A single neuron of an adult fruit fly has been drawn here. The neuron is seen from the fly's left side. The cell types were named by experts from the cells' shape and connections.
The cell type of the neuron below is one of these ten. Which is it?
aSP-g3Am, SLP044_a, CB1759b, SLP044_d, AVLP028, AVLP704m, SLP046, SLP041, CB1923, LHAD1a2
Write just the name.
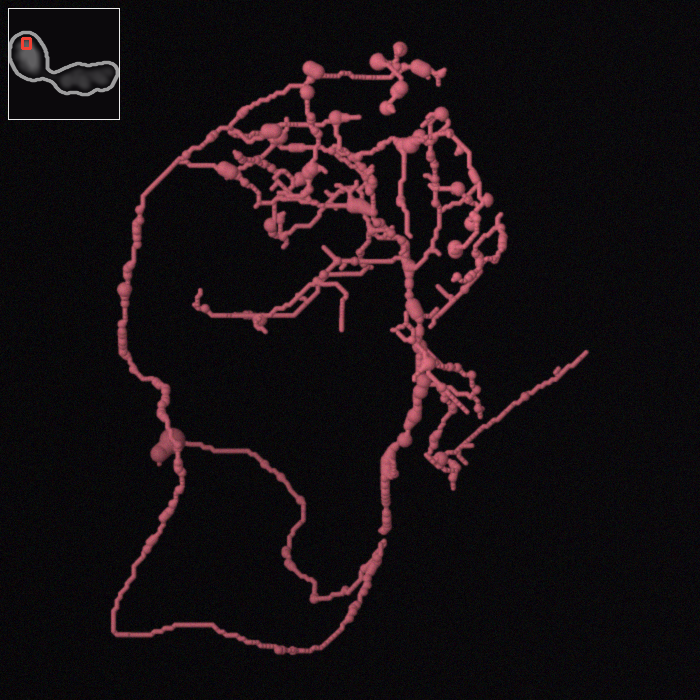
CB1759b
